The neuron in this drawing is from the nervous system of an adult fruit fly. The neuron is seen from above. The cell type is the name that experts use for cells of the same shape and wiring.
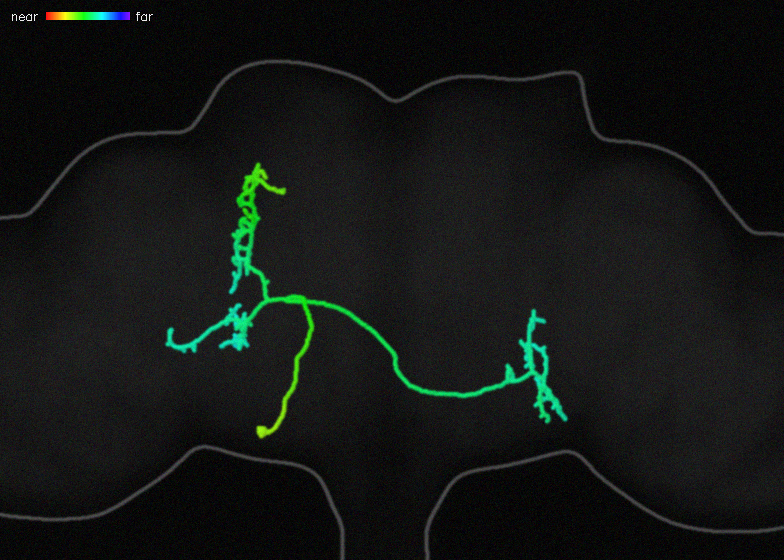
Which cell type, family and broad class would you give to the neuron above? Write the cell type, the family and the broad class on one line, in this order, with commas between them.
CB2447, hemilineage DM6_central1, central-brain intrinsic neuron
